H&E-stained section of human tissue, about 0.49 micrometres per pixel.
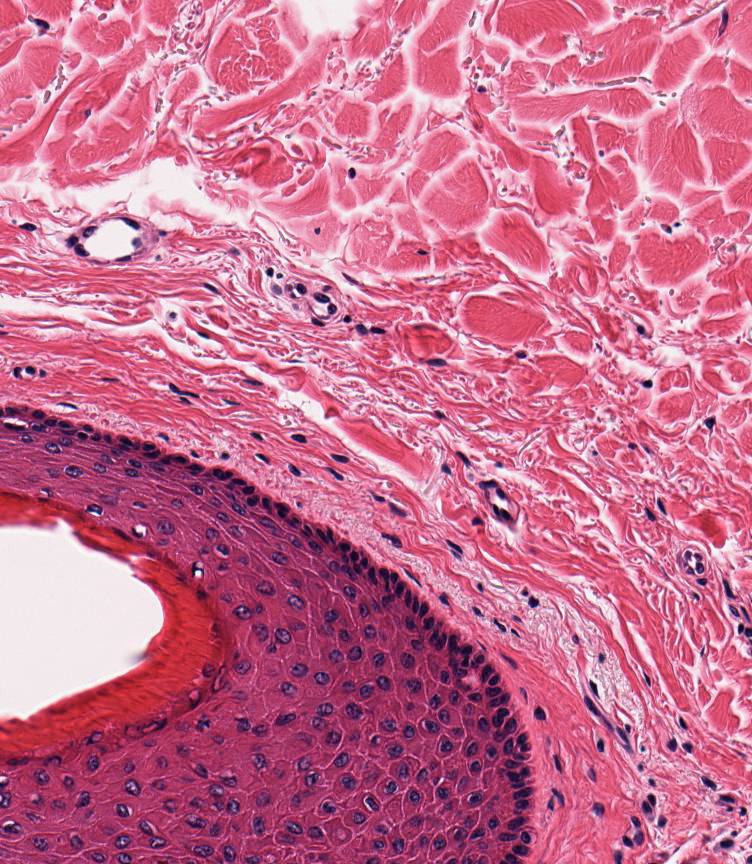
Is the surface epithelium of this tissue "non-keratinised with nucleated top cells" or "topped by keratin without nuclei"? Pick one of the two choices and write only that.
Topped by keratin without nuclei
